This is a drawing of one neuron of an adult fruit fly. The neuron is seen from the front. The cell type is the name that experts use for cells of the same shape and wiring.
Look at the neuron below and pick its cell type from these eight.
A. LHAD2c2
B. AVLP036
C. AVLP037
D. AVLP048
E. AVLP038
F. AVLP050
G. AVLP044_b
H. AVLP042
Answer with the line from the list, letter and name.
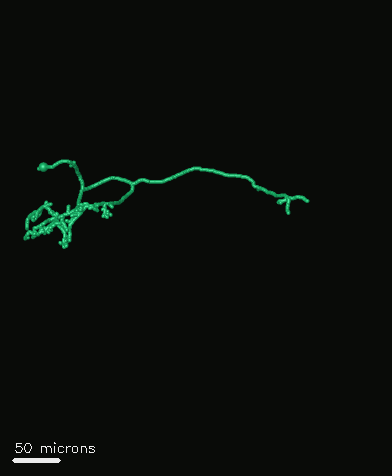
F. AVLP050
